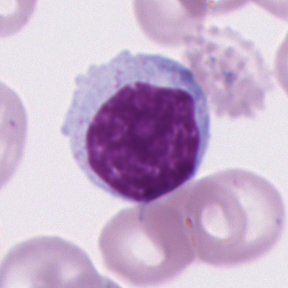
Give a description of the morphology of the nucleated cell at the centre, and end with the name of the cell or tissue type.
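The cell border is uneven and carries small bleb-like projections, most obvious at the upper left. The nucleus is placed off-centre toward the lower right, so the widest band of cytoplasm lies at the upper left. A few fine reddish-purple granules are scattered through the cytoplasm, and no vacuoles are present. The cell is a typical lymphocyte.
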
